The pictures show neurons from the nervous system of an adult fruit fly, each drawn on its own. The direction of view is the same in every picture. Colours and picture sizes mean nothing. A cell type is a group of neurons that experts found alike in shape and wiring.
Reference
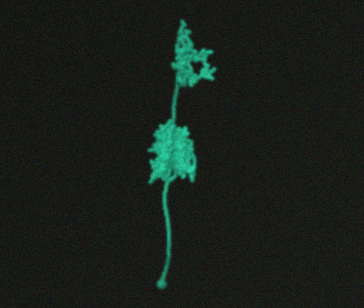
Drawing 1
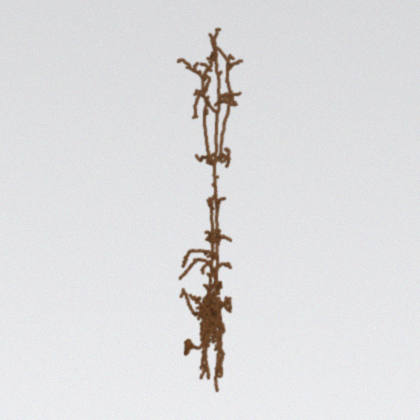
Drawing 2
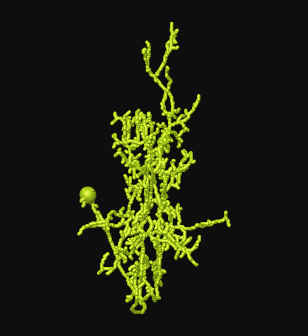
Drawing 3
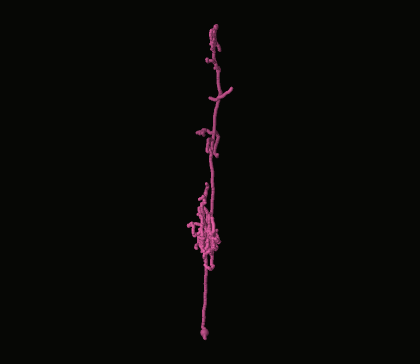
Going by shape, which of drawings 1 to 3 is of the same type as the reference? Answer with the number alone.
2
